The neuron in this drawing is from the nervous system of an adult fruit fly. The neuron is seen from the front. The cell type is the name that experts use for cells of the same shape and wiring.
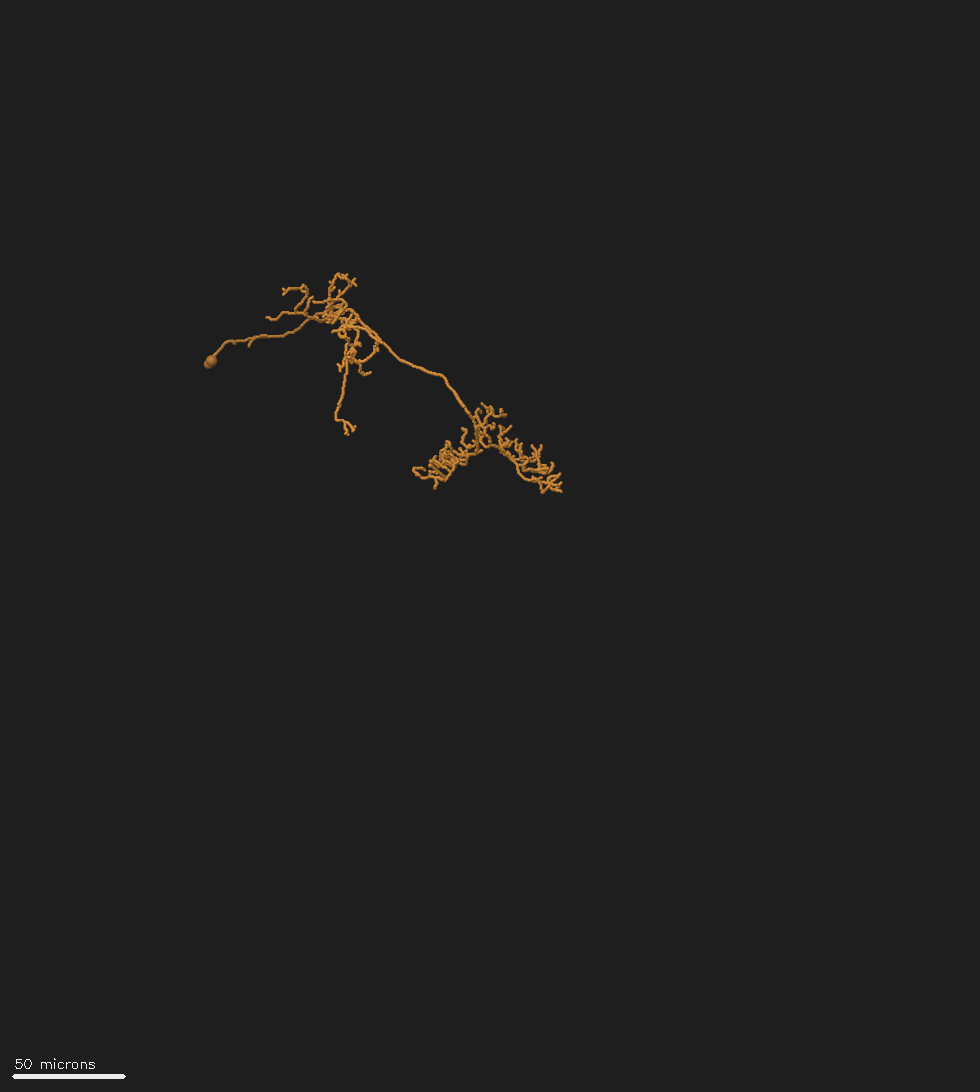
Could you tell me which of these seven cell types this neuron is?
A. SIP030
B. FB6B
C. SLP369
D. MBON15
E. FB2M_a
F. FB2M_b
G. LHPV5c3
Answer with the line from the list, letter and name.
E. FB2M_a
